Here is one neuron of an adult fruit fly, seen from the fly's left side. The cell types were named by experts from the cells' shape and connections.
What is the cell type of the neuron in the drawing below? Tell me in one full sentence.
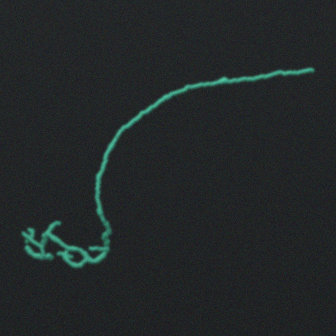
The neuron is typed under the name SNxx03.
